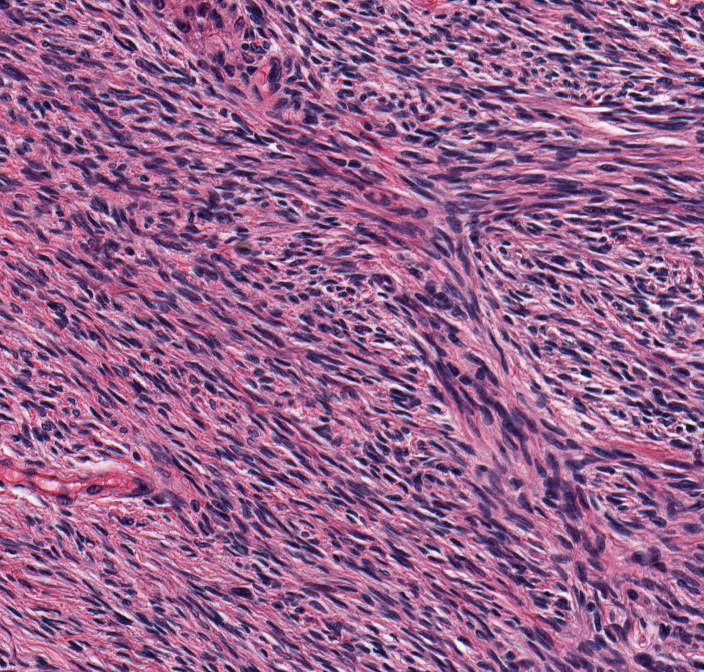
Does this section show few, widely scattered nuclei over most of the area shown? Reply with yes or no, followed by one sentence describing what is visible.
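No. The whole field is filled by densely packed spindle cells arranged in fascicles.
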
